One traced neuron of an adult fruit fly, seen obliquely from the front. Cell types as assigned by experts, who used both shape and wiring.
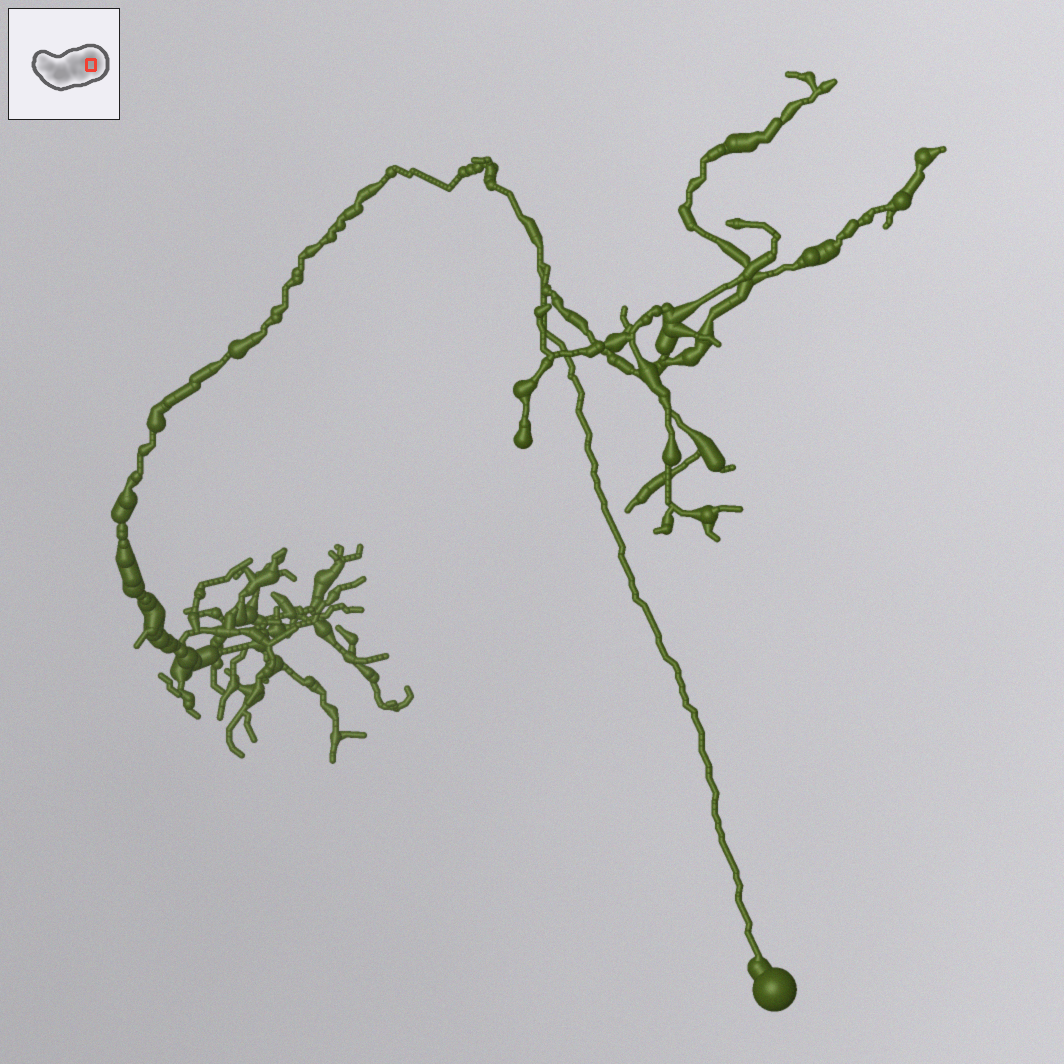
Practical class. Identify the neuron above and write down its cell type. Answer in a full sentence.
The cell type is LC12.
